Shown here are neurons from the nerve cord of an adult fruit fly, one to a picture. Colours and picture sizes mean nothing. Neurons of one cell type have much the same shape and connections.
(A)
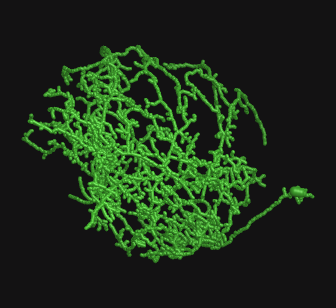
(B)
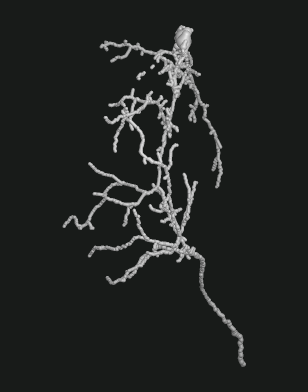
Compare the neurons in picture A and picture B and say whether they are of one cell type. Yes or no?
no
